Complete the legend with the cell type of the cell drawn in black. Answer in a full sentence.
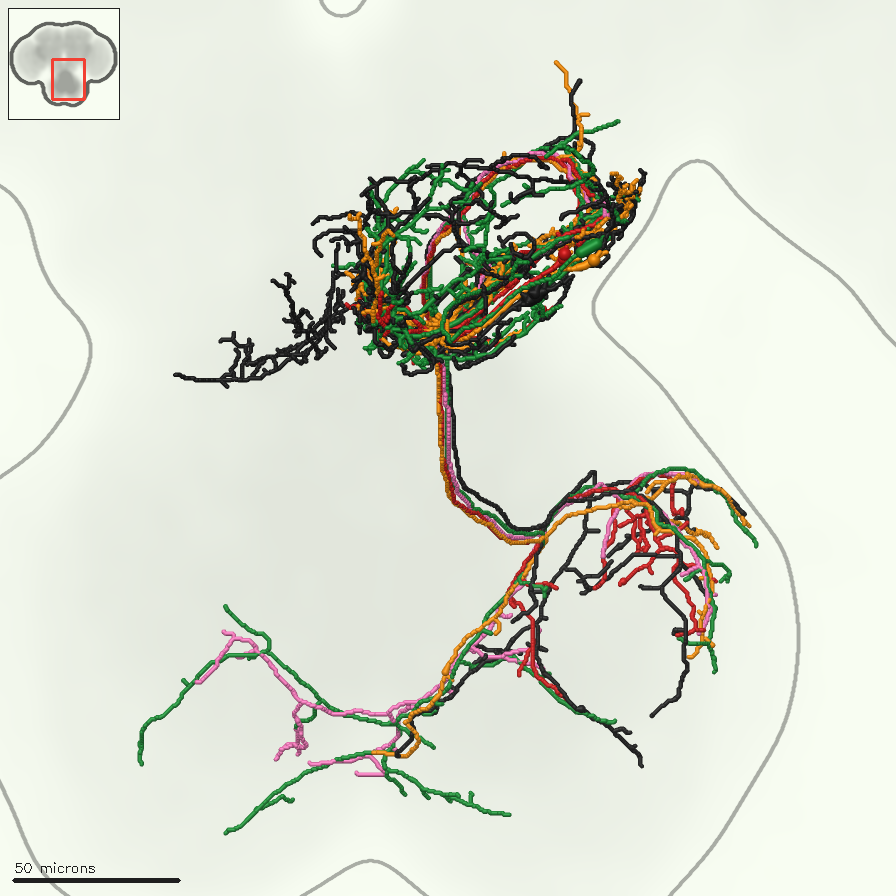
The cell type is DNge028.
